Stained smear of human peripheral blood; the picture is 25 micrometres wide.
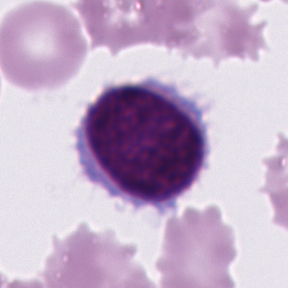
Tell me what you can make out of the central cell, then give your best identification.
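Smooth oval nucleus, no notch or indentation. No nucleoli seen. Cytoplasm a narrow pale blue rim around the nucleus, without granules. This is a hairy cell.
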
